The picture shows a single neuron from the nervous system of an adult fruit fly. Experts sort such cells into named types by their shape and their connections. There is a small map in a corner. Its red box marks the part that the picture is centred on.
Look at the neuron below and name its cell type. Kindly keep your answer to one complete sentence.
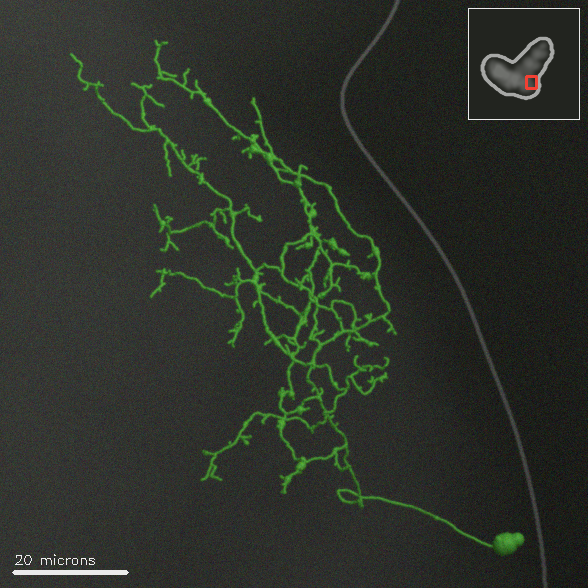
This neuron belongs to the cell type Cm16.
